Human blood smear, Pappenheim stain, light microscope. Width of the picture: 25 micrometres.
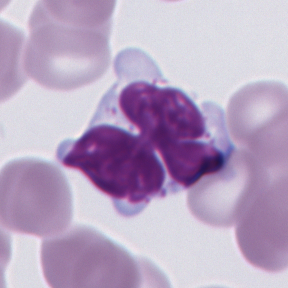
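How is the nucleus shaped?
A deep cleft divides it into two large lobes.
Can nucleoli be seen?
None can be seen in the nucleus.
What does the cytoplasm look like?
Pale grey-blue, almost colourless, with a few tiny purple dots near the cell edge.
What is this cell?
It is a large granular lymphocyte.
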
